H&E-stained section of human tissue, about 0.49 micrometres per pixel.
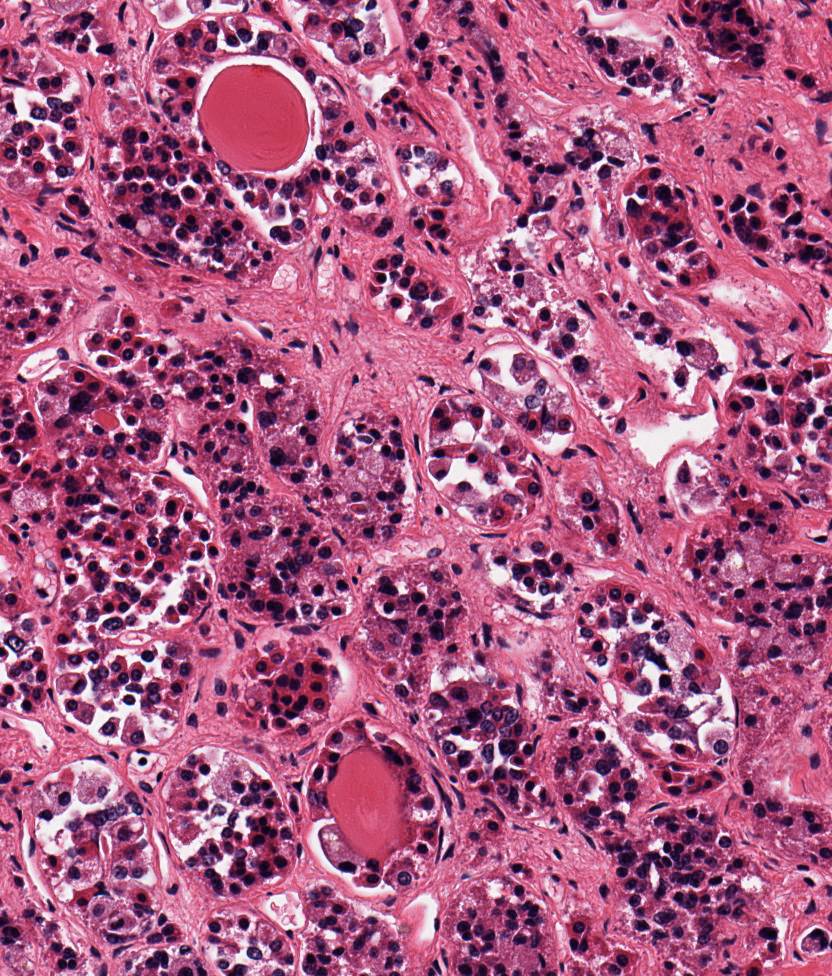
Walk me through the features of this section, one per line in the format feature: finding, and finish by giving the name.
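Nests: many show white retraction spaces between their cells
Nest contents: a round mass of homogeneous pink material in two nests, one at the upper left and one at the lower centre
Septa: pink collagen with scattered spindle-shaped nuclei
Fat cells: none in the field
Tissue: pituitary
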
